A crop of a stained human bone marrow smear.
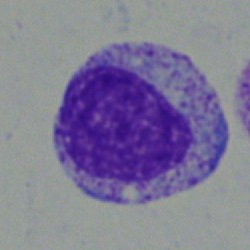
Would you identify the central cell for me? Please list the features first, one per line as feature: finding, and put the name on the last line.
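Nucleus position: off-centre, toward the left of the cell
Chromatin: dark purple and clumped, small paler spots between the clumps
Cytoplasm: pale greyish-blue
Vacuole: a single small clear one at the bottom edge of the cytoplasm
Cell type: myelocyte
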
